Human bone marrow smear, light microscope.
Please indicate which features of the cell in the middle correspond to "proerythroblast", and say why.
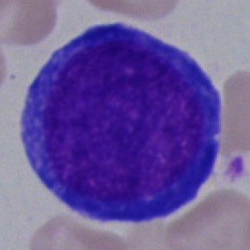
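That one's a proerythroblast. Its chromatin is finely stippled with no coarse clumps, and a thin rim of deep blue cytoplasm runs right around the nucleus. You won't find any granules in that cytoplasm either.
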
